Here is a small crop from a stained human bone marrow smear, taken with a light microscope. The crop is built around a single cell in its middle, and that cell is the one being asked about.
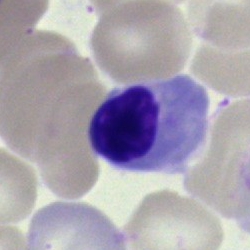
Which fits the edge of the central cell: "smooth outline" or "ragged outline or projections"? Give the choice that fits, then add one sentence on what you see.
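Smooth outline. The cell outline is smooth, without hair-like projections.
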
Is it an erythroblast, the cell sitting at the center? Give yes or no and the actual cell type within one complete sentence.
Yes, within this crop, the central cell is an erythroblast.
